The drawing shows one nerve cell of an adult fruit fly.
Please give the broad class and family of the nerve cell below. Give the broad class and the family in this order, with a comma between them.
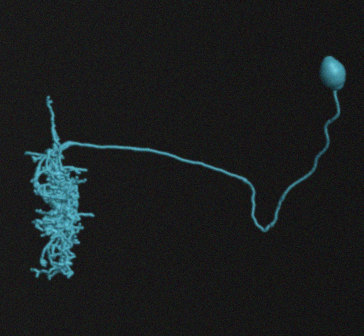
optic-lobe intrinsic neuron, Dm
